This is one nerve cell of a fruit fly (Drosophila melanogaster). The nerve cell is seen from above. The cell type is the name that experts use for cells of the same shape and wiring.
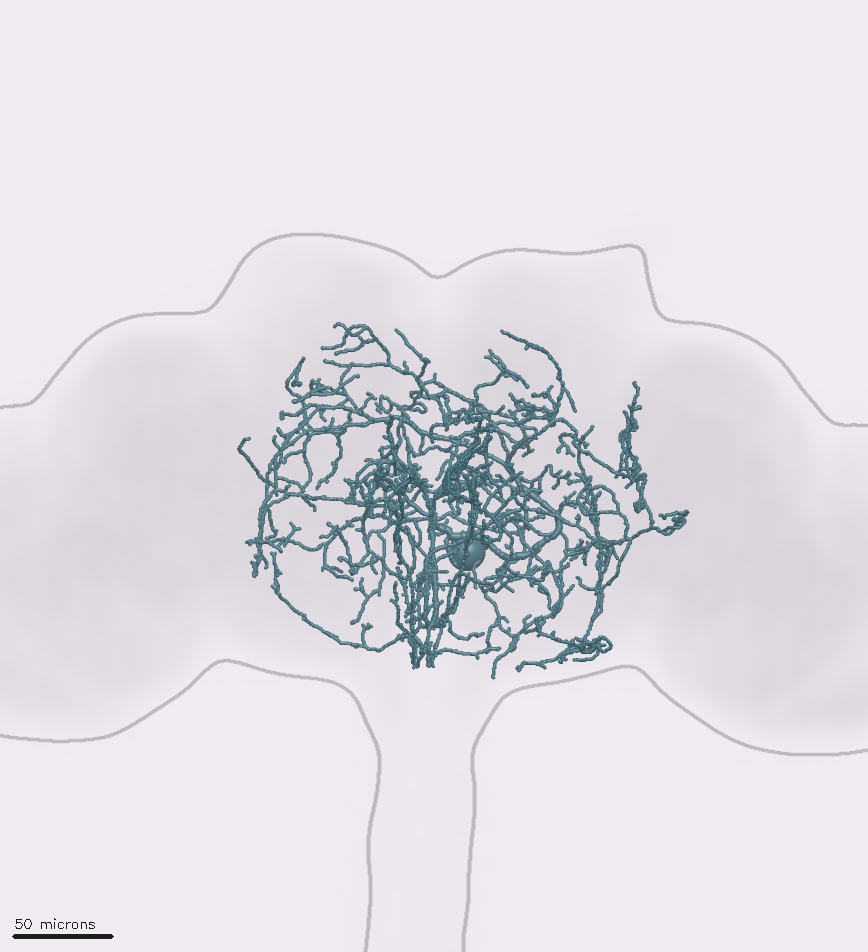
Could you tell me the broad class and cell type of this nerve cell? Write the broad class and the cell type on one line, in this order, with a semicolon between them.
central-brain intrinsic neuron; GNG702m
